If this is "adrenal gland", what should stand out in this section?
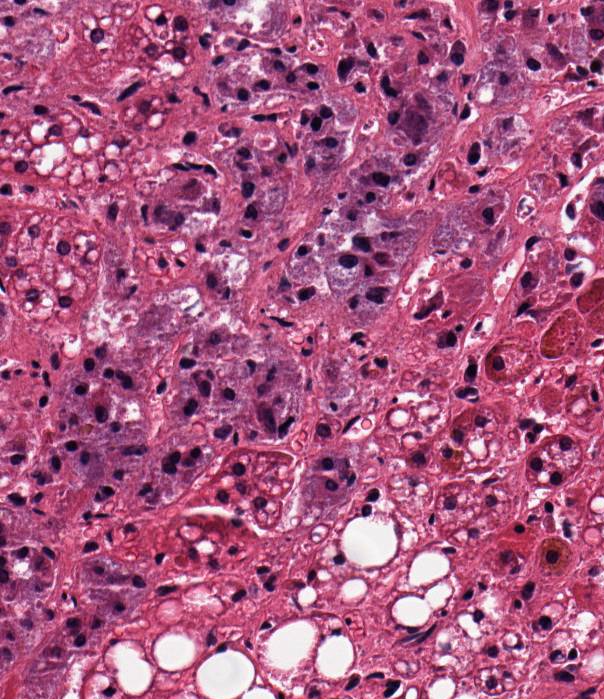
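In this adrenal gland section, many large polygonal cells at the upper left and along the right side contain several small clear vacuoles in their cytoplasm. Toward the centre, the cells have cloudy greyish-purple cytoplasm instead. Nuclei throughout are dark-staining and round to oval, mostly one per cell. A few cells near the right edge carry golden-brown granular pigment in their cytoplasm.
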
